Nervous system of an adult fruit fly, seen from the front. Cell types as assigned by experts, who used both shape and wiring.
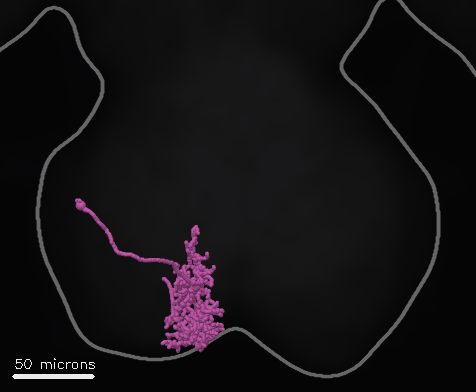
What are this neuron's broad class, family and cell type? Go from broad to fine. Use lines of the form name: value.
broad class: nerve-cord intrinsic neuron
family: hemilineage 09A
cell type: IN09A031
